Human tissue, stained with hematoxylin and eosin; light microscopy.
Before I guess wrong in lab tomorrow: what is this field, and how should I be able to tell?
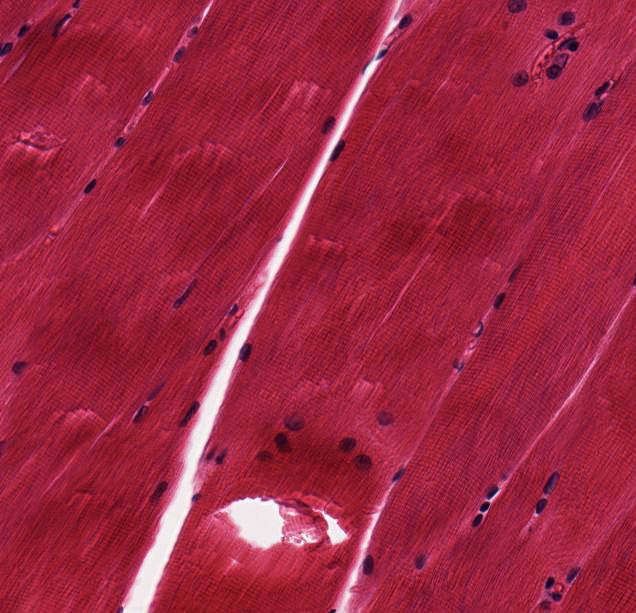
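This field shows skeletal muscle. Its fibres carry fine, regular cross-striations along their length, and their dark, flattened, elongated nuclei lie at the fibre edges.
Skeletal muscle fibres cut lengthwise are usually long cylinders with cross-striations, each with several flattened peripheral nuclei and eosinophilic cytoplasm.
Here the cytoplasm stains a deep, uniform red-pink.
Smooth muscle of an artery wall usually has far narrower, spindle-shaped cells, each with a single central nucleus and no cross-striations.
The striations and edge-placed nuclei set the two apart. The fibres are unbranched and run side by side without joining one another.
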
